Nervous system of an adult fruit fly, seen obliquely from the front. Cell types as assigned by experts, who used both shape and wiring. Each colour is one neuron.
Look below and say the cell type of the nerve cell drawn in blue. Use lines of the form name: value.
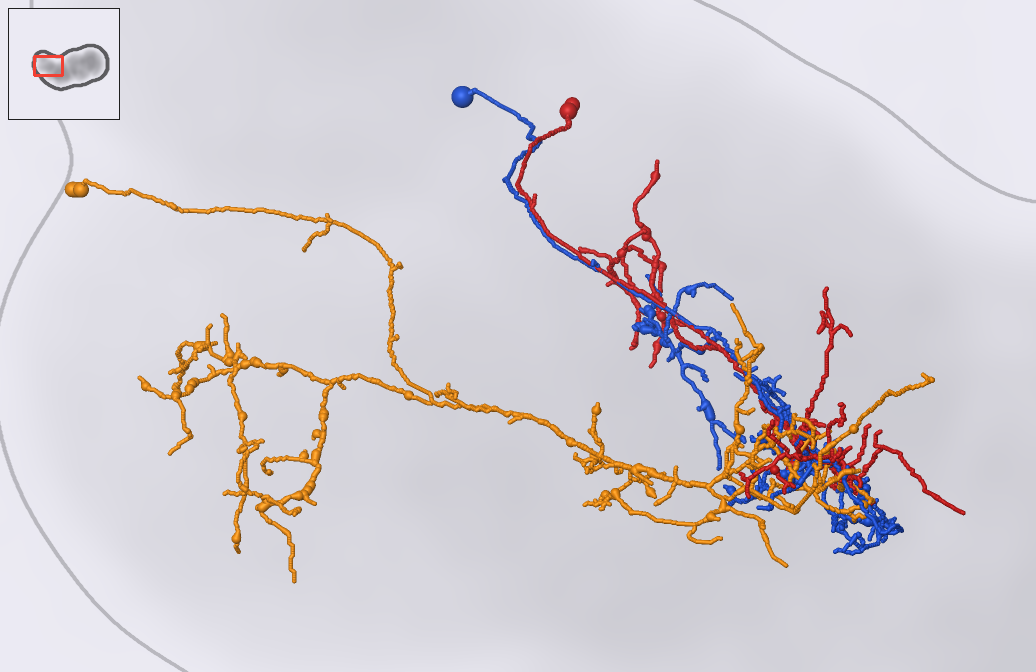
cell type: IN21A099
